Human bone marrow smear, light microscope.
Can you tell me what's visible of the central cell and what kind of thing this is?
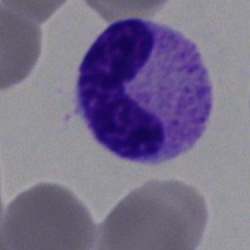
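Start with the outline of the central cell: it is round and smooth. Now look at the nucleus, lying against the left side of the cell. It has a kidney shape, and its indentation faces right. Its chromatin is dark purple and coarsely clumped. This cell is a band neutrophil.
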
